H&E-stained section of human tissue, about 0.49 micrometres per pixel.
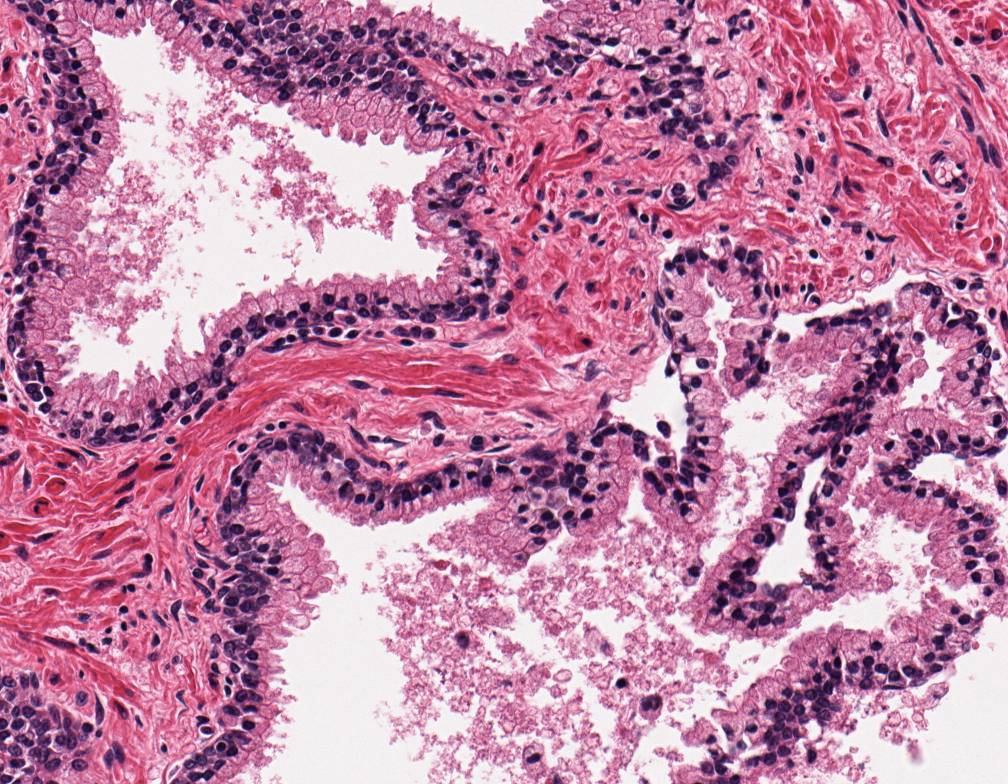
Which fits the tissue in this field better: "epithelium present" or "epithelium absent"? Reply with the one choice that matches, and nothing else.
Epithelium present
